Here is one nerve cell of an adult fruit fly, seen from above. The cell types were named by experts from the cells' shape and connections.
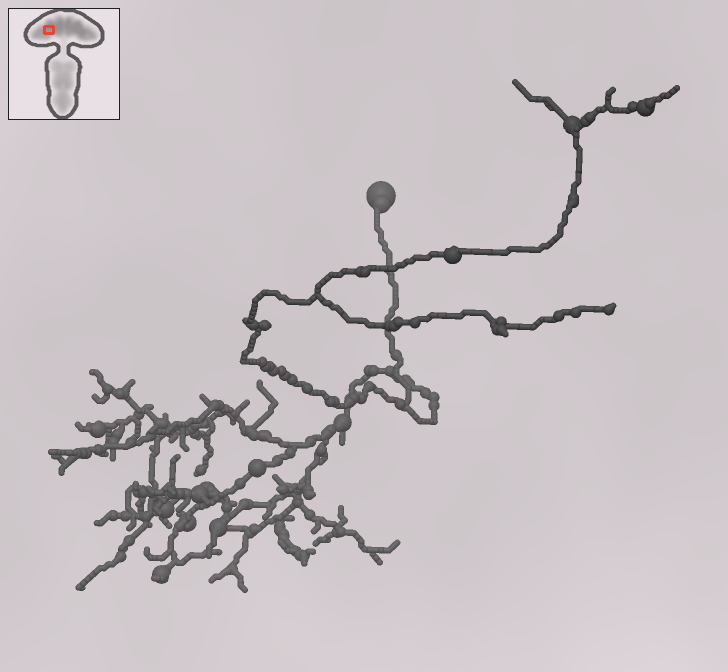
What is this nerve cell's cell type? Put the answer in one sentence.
The cell type is LoVP2.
